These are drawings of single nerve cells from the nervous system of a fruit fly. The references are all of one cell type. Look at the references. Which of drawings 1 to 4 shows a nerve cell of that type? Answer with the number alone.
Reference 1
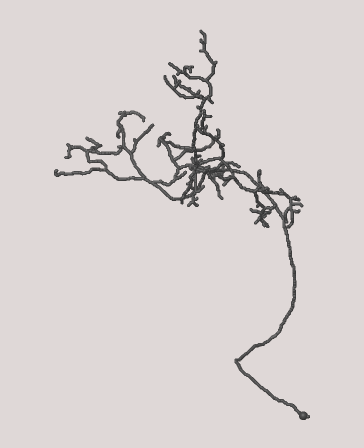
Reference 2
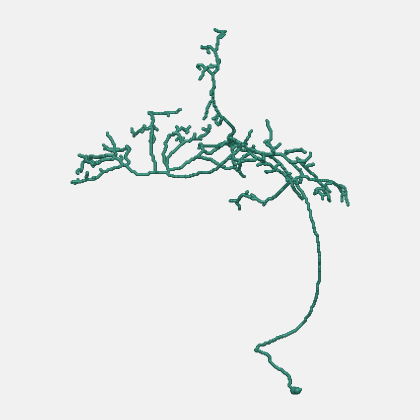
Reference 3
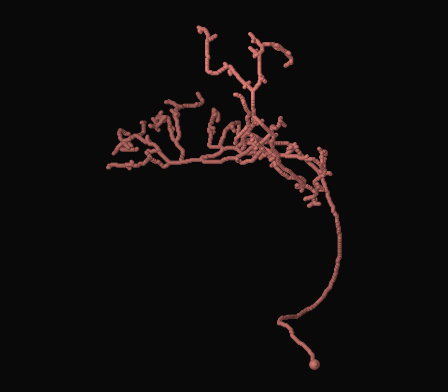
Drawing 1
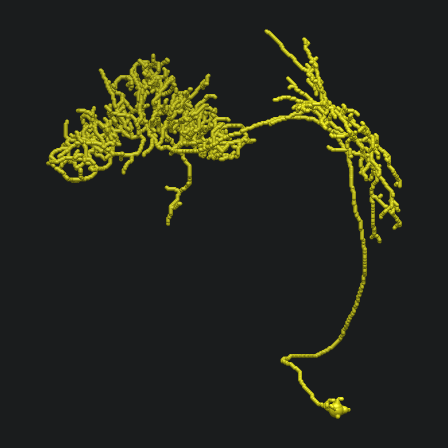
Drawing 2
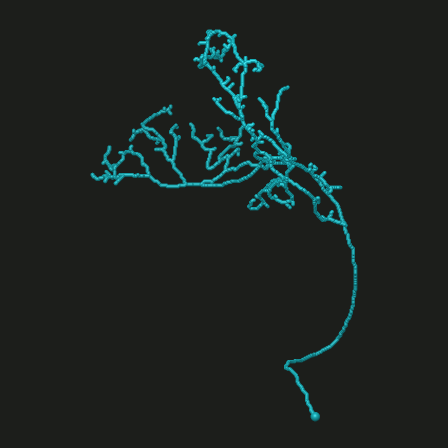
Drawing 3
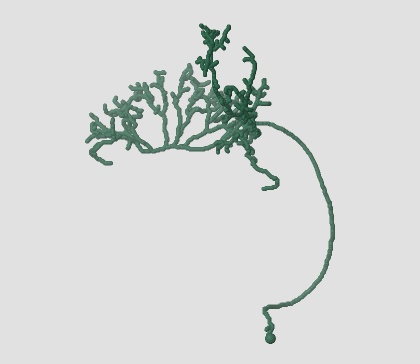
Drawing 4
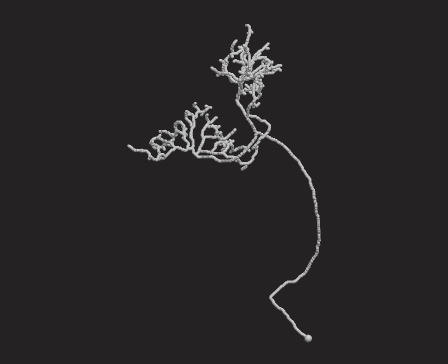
2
